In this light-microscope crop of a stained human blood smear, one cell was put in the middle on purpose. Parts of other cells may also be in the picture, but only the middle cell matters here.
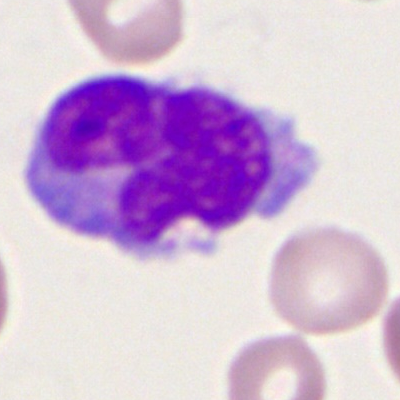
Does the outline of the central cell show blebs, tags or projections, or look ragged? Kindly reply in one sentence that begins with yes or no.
Yes, the edge of this particular cell is rough.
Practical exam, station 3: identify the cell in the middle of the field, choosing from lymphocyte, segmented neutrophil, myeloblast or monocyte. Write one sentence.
The centered cell in this crop is a monocyte.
